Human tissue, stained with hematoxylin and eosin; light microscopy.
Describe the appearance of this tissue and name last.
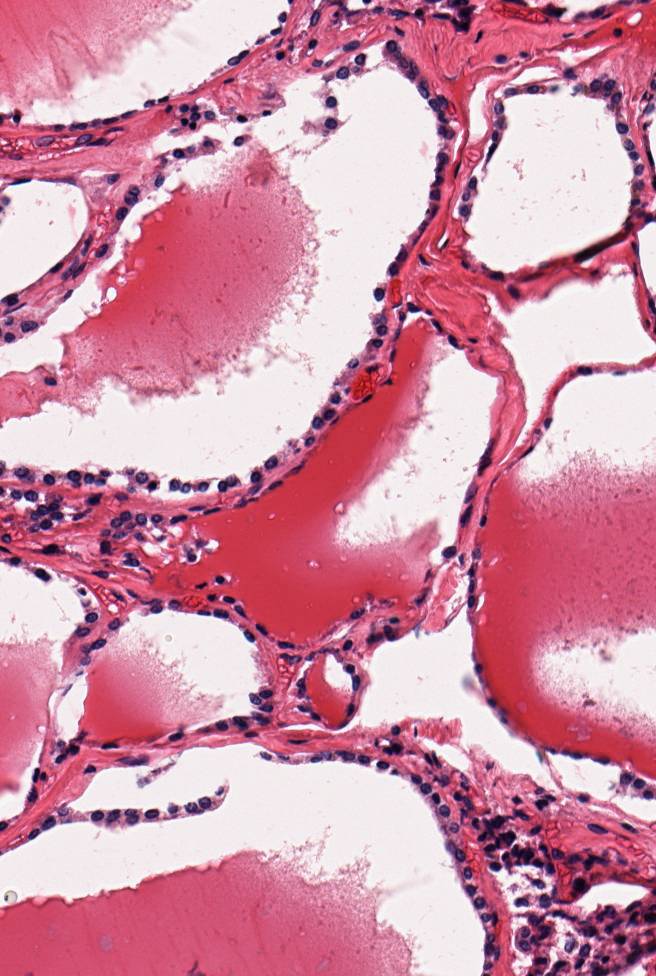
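Start with the overall pattern: large, rounded-to-angular follicles of varying size fill the field, separated by thin septa. Each follicle has a single layer of flattened to low cuboidal lining cells. In the septa you can find small capillaries with red blood cells, one of them near the centre. Down in the lower right corner sits a denser cluster of small, dark nuclei. This is thyroid.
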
